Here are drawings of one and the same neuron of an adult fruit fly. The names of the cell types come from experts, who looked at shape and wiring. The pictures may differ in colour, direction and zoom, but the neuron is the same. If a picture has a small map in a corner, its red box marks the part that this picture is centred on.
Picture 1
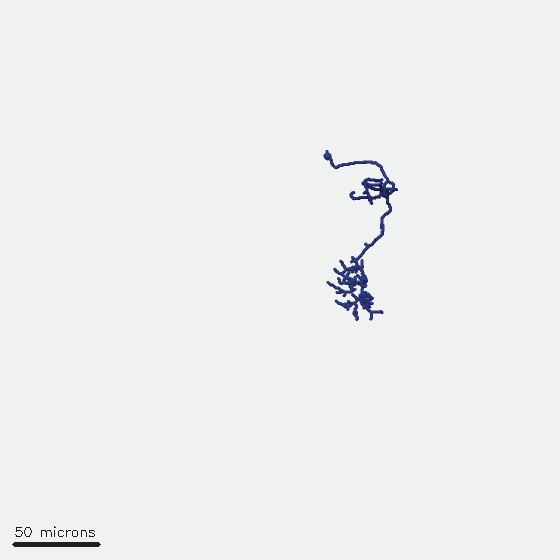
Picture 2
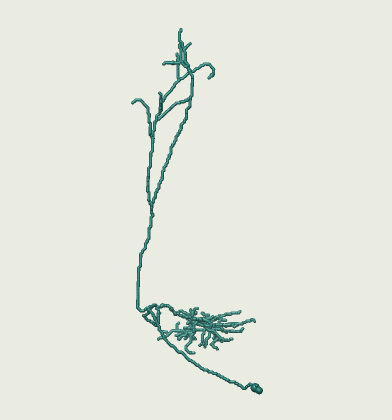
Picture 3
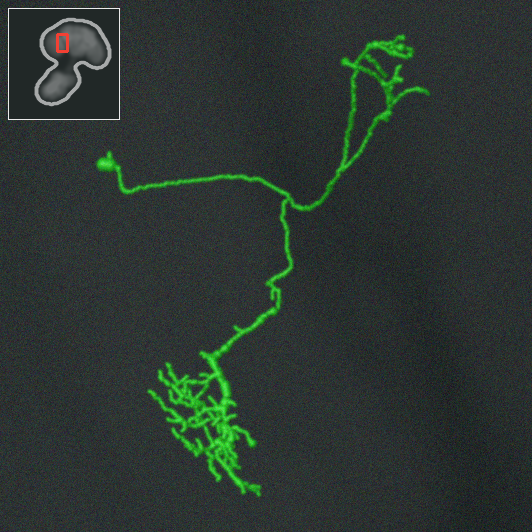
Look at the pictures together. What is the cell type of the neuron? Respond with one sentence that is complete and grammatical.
Typed by cell type, the neuron is LC18.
